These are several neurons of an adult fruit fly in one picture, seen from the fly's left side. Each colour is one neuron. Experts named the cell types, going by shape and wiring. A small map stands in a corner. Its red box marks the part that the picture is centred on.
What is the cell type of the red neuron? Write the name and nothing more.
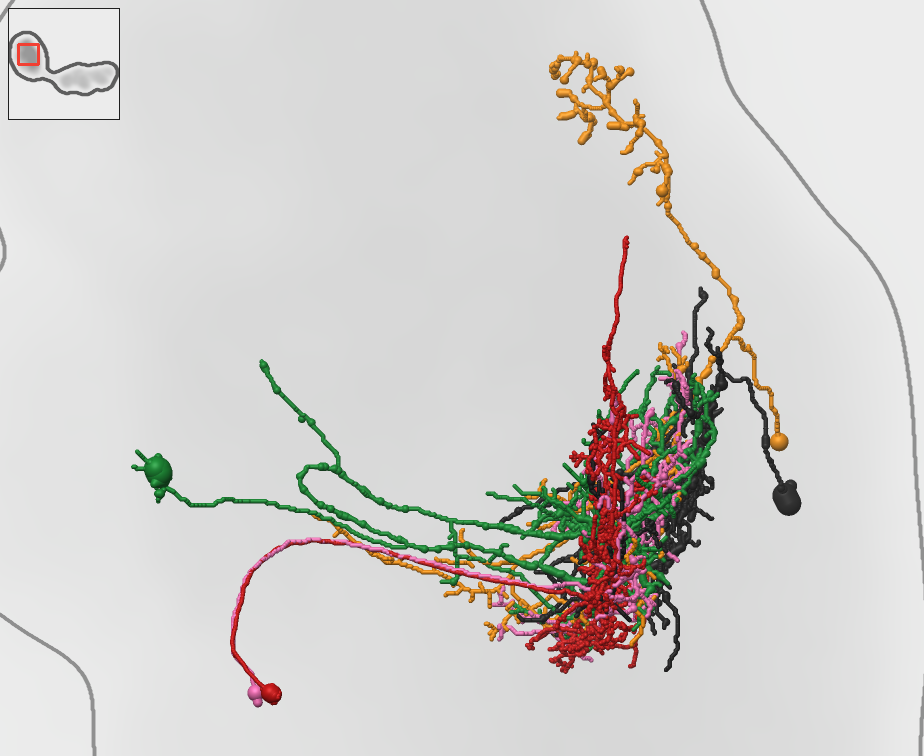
PLP025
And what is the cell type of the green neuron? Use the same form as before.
WED008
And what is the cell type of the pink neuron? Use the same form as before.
WED024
